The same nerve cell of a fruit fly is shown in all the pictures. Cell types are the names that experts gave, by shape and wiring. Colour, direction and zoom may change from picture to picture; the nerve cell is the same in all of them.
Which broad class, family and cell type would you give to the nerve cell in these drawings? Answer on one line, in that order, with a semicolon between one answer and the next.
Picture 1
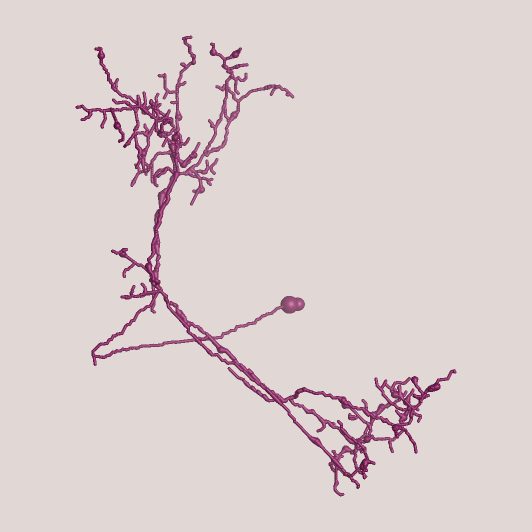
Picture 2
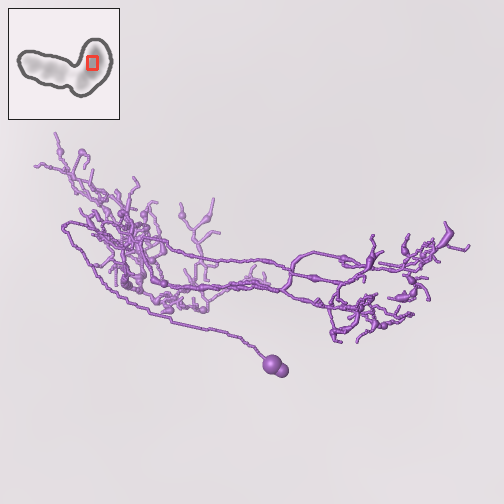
optic-lobe intrinsic neuron; Y; Y14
